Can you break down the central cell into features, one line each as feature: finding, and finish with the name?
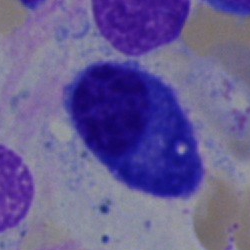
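Nucleus: off-centre, toward the upper left
Cytoplasm colour: deep blue
Cytoplasm position: mostly on the lower right
Clear spot: one small, round, white spot in the cytoplasm
Name: plasma cell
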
